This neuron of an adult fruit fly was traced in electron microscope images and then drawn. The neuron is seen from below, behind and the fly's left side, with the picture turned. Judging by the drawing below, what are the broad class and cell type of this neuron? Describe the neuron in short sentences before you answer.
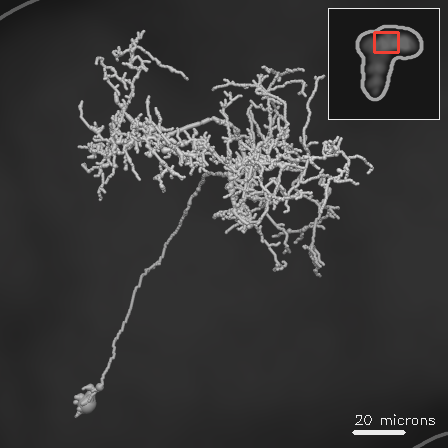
From top to bottom in the picture it spans about 160 microns. As drawn here it is taller than it is wide. It is a central-brain intrinsic neuron. Its cell type is GNG553.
